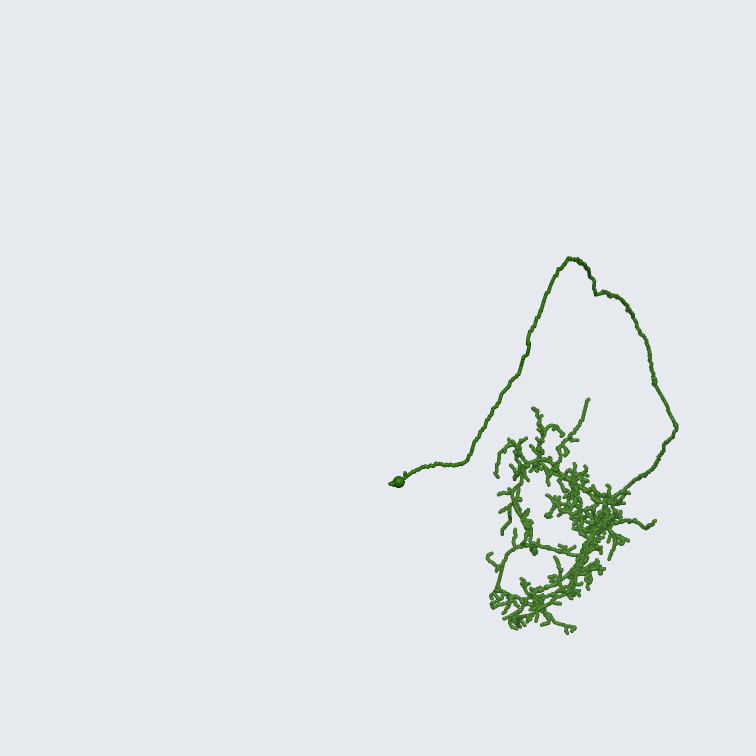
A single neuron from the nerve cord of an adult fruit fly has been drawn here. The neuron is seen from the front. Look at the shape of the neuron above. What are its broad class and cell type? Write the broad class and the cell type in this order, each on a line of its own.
nerve-cord intrinsic neuron
INXXX321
